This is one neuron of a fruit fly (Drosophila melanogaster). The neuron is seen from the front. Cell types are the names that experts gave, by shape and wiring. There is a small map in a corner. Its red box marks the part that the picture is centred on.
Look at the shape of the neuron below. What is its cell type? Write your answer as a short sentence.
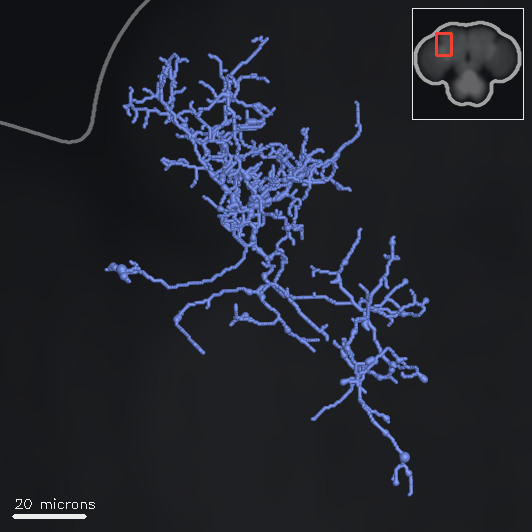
The cell type is LHAV2b3.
